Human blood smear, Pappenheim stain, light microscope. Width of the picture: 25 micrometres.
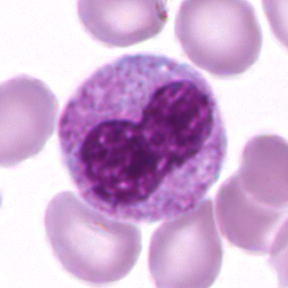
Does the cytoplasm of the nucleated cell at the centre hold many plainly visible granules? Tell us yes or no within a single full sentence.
Yes, this cell has a cytoplasm with many visible granules.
